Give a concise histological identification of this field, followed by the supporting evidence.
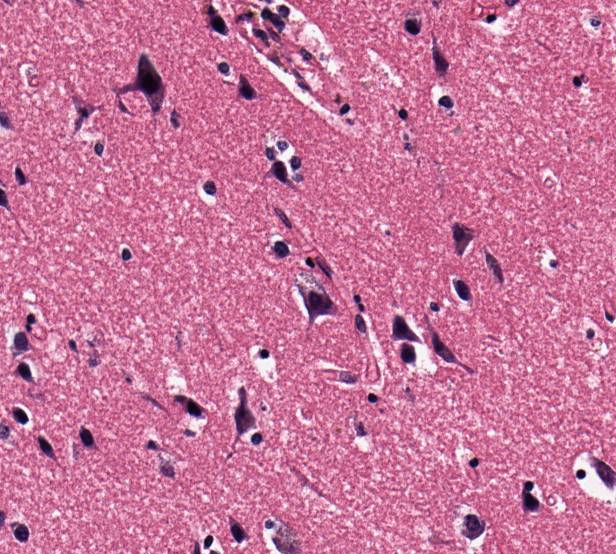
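Here we have cerebral cortex. Look at the large angular neuron cell bodies with tapering processes scattered across the field, stained dark purple against a finely granular pink meshwork.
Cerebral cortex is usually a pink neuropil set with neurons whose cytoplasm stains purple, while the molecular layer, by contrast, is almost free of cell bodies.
The small round dark nuclei, much smaller than the neuron bodies, are the most numerous nuclei here.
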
